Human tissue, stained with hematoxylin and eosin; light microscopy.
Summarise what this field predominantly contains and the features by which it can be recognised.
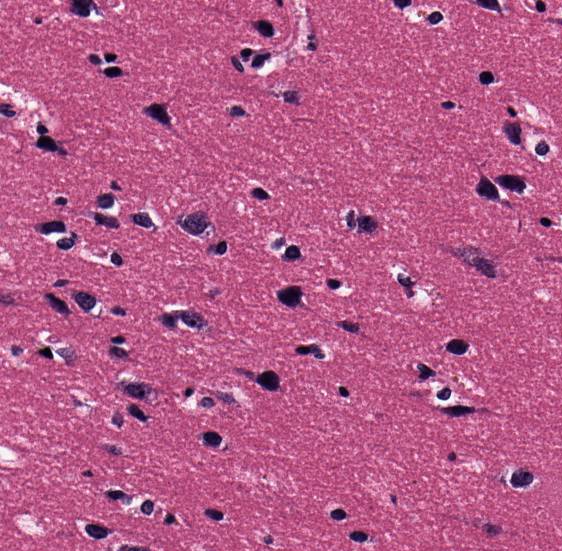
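Tissue: cerebral cortex. Single cells scattered fairly evenly over a continuous pink background, forming no units. Background finely granular, eosinophilic.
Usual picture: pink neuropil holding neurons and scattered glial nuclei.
Middle of field: a few cells with angular, dark triangular outlines. Cytoplasm around most nuclei scant, hard to see.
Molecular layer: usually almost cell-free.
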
